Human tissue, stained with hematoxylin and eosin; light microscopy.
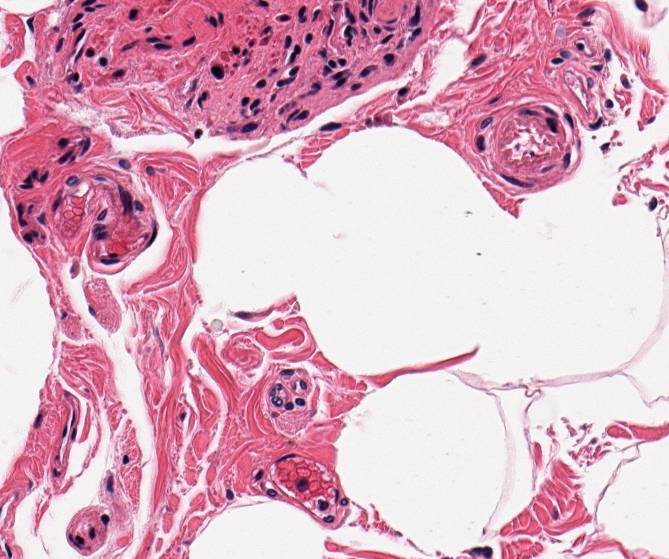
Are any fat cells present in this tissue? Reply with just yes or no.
Yes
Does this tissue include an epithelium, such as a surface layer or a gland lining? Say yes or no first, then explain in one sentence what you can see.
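No. No epithelium is present anywhere in the field.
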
